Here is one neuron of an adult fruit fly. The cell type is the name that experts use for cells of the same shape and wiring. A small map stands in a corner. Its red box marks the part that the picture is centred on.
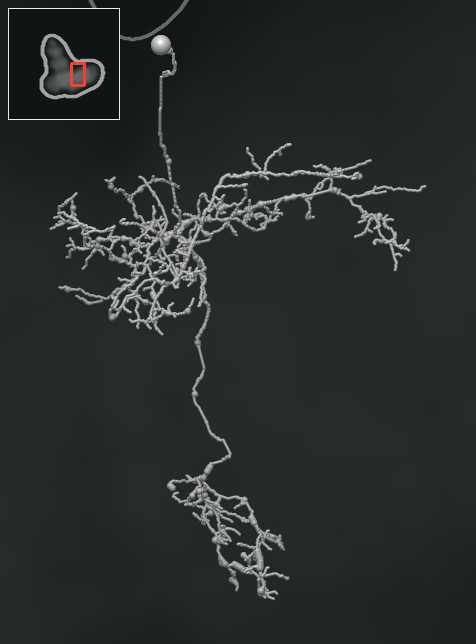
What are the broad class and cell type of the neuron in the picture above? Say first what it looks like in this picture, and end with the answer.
As drawn here it is taller than it is wide. This is a central-brain intrinsic neuron. The cell type is IB031.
